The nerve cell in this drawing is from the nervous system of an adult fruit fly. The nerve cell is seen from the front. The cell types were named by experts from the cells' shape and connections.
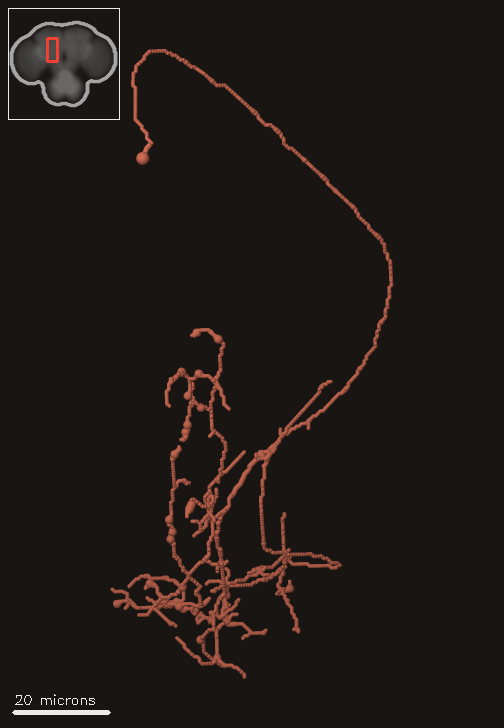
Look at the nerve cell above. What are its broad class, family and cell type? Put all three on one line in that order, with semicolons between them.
central-brain intrinsic neuron; hemilineage AOTUv1_ventral; WED002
